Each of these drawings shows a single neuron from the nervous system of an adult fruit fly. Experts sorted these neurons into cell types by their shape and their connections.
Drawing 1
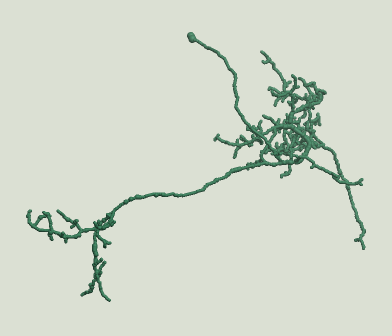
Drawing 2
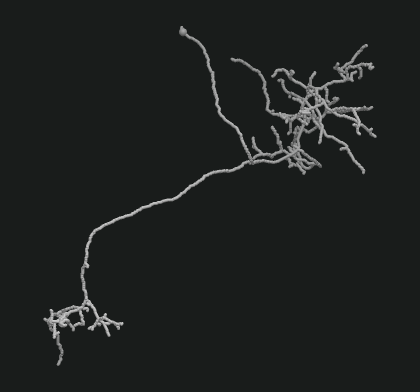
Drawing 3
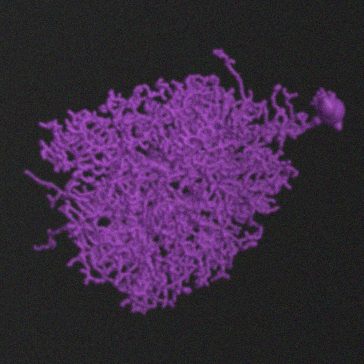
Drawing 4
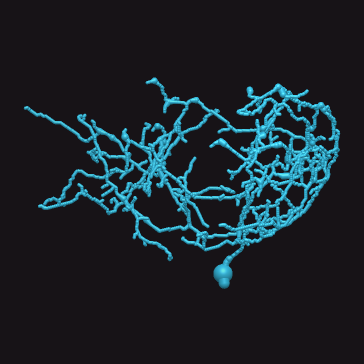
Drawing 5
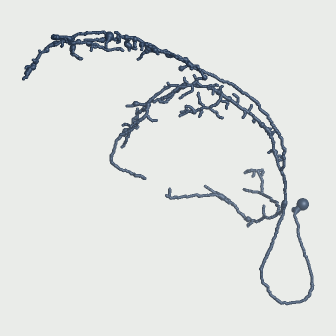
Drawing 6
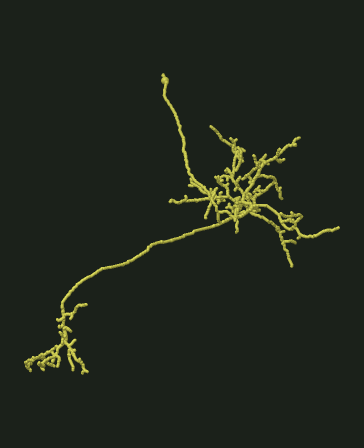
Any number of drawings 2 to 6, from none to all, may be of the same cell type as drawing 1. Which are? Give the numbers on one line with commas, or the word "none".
2, 6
